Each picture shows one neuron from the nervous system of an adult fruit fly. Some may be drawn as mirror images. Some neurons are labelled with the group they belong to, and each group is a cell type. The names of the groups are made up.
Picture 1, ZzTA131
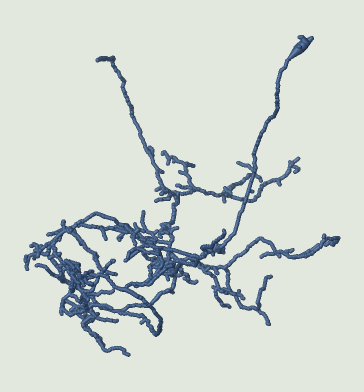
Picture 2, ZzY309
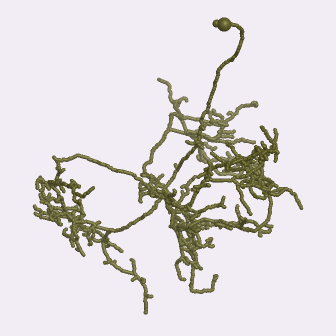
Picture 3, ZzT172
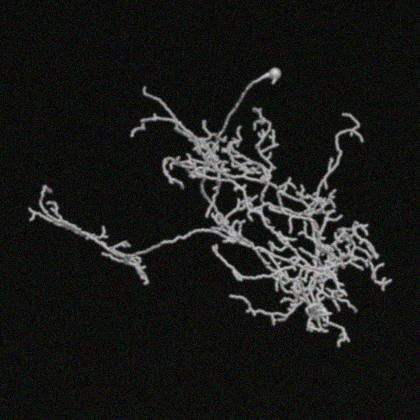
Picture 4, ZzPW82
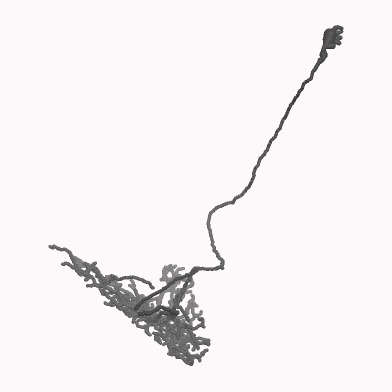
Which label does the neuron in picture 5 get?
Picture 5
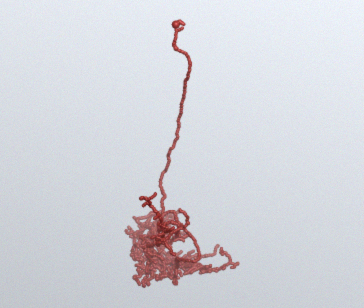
ZzPW82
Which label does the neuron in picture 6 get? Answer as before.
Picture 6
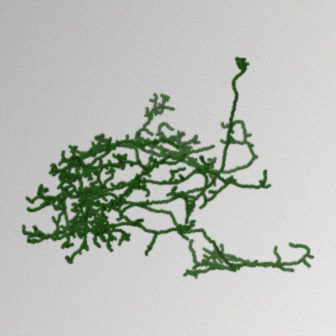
ZzT172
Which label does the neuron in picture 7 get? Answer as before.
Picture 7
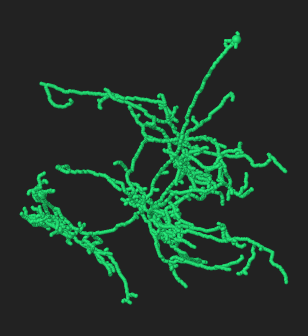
ZzY309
